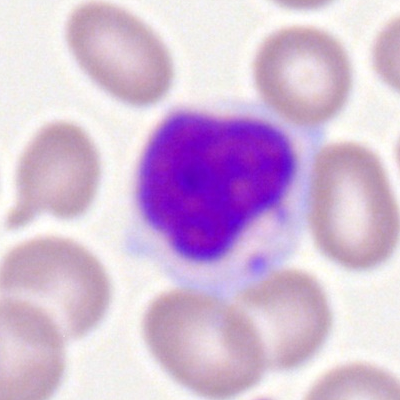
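Lymphocyte in the middle of the smear. First, the nucleus is one mass, not divided into separate lobes, filling most of the cell. Second, its dark purple chromatin has scattered paler patches. Third, a small purple dot lies in the cytoplasm at the lower right of the nucleus.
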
